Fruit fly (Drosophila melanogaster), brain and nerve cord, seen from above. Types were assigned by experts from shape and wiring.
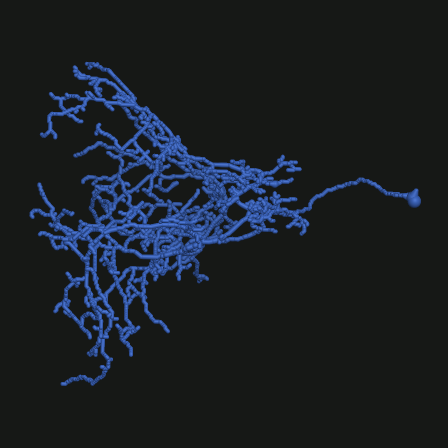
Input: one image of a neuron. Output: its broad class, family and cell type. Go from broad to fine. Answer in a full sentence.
A central-brain intrinsic neuron of hemilineage AOTUv3_dorsal, type SIP004.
